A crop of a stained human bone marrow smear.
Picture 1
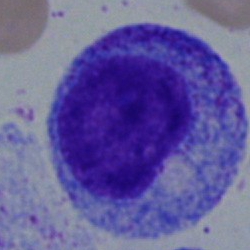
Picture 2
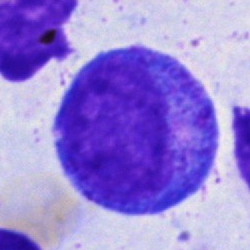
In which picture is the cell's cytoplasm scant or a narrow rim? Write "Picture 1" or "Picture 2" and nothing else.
Picture 2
